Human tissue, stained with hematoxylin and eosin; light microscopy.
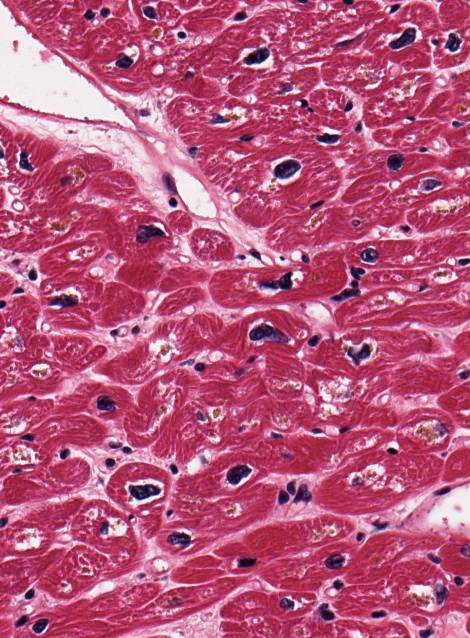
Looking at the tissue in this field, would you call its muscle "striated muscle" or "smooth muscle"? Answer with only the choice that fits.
Striated muscle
